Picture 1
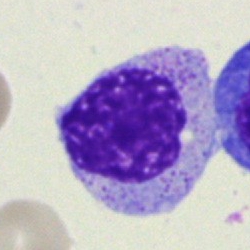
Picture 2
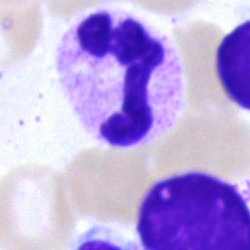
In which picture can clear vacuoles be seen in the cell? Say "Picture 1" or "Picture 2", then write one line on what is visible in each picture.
Picture 1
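What picture 1 shows: One small clear round space lies in the cytoplasm against the right edge of the nucleus.
What picture 2 shows: No vacuoles are seen in the cytoplasm.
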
